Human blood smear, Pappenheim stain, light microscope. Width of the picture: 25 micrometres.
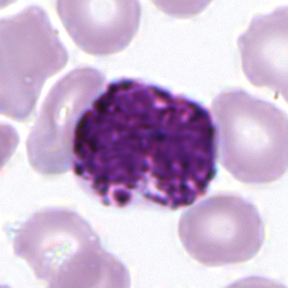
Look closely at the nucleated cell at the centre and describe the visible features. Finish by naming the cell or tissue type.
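Coarse granules, dark purple to blackish, cover the entire cell. Beneath them the nucleus is largely hidden, and its outline cannot be traced. No pale granule-free band of cytoplasm lines the cell edge, and no nucleoli are visible. This cell is a basophil.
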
